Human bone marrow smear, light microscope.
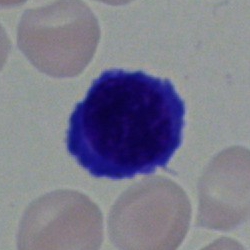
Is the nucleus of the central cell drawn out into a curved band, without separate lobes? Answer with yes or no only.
No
